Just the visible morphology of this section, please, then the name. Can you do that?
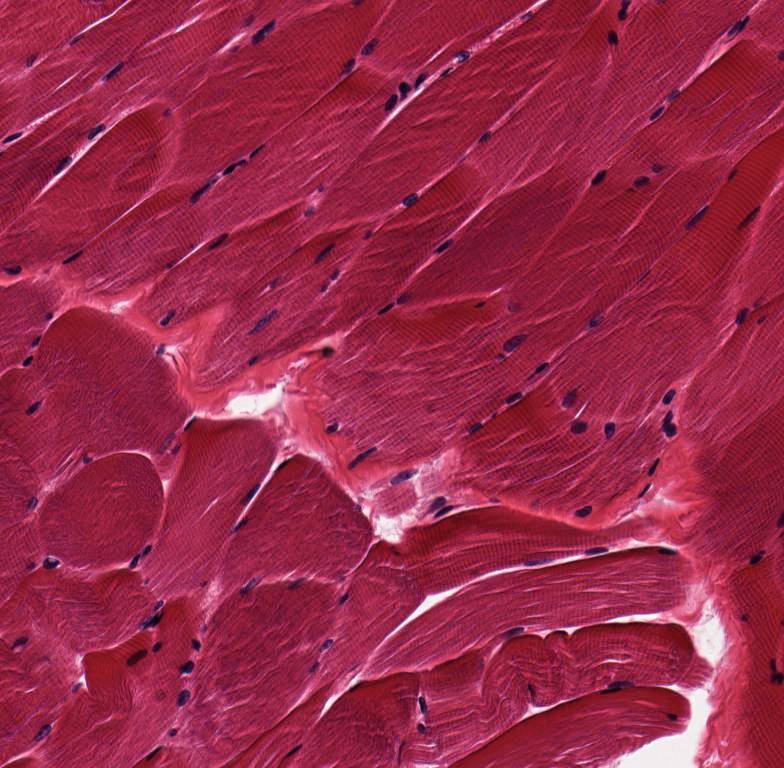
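In the lower left, fibres are cut across or obliquely and show rounded profiles. Their deeply eosinophilic cytoplasm carries fine transverse cross-striations. Nuclei are flattened and elongated, lying at the fibre edges rather than centrally. Thin pale pink strands of scant connective tissue run between fibres. This is skeletal muscle.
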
